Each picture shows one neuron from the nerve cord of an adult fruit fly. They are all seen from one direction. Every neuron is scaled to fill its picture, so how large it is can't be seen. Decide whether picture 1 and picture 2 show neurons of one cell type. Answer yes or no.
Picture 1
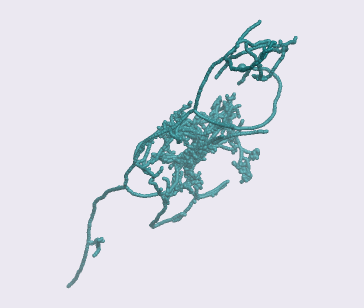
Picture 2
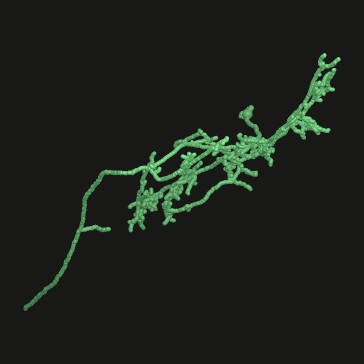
no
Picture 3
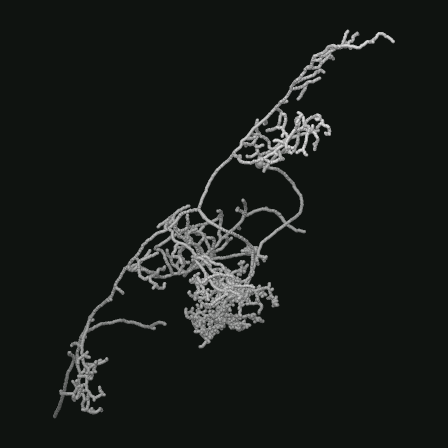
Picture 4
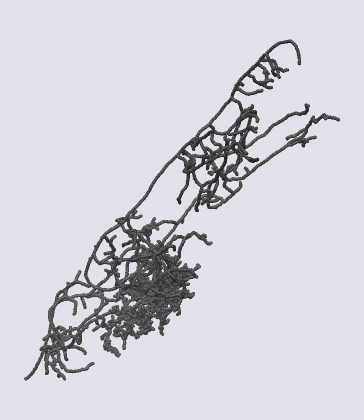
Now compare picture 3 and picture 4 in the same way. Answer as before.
yes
